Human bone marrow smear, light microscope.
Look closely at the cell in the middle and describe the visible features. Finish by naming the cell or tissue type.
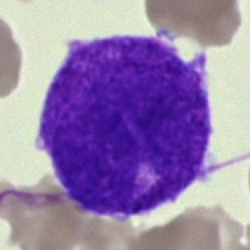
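Start with the shape: the outline is nearly round. Down in the lower right part of the cell lies a small pale patch. Along the upper edge, small ragged tags project outward. No distinct granules are visible anywhere in the cell. What you are looking at is a blast.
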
